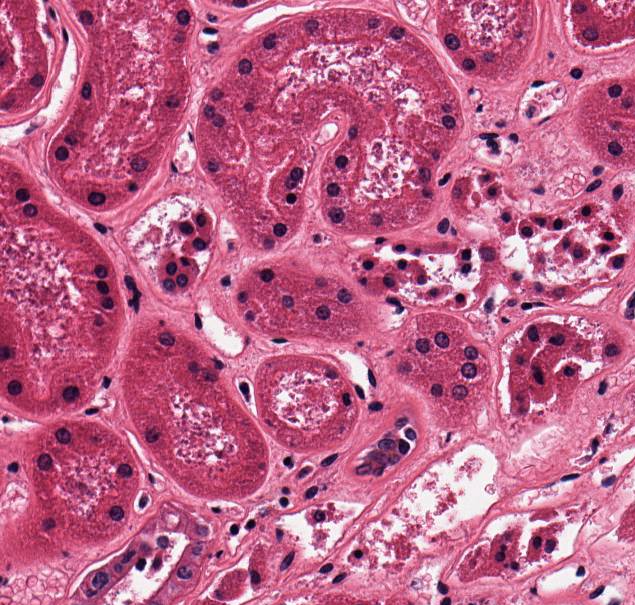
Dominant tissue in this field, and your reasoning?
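This field mainly shows the cortical labyrinth of the kidney. First point: closely packed tubules, cut in round, oval and curved profiles, fill most of the field, with only thin stroma between them.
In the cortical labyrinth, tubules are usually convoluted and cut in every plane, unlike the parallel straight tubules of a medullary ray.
Second point: the tubules are lined by a single layer of tall cuboidal cells with abundant deep pink, finely granular cytoplasm and indistinct borders between neighbouring cells.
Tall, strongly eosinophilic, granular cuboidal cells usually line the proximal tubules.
Third point: no glomerulus appears anywhere.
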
